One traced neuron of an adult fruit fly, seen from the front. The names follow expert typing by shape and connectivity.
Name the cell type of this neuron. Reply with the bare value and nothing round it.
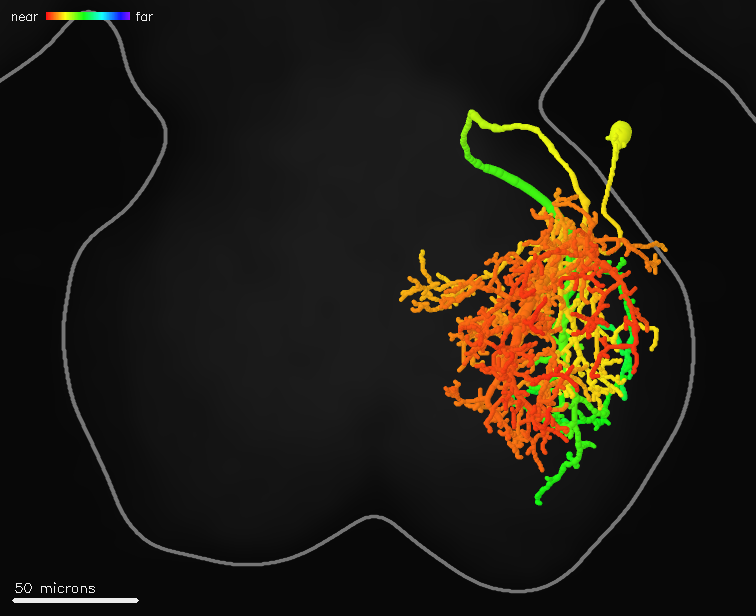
IN19A006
